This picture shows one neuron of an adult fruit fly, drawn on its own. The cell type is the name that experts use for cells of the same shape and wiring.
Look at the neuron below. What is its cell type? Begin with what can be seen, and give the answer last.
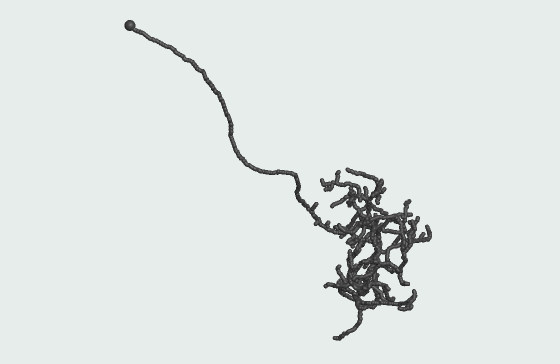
Its cell body lies at the upper left of the picture. The picture shows dozens of branch ends. Its broad class is central-brain intrinsic neuron. Its cell type is CB1560.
